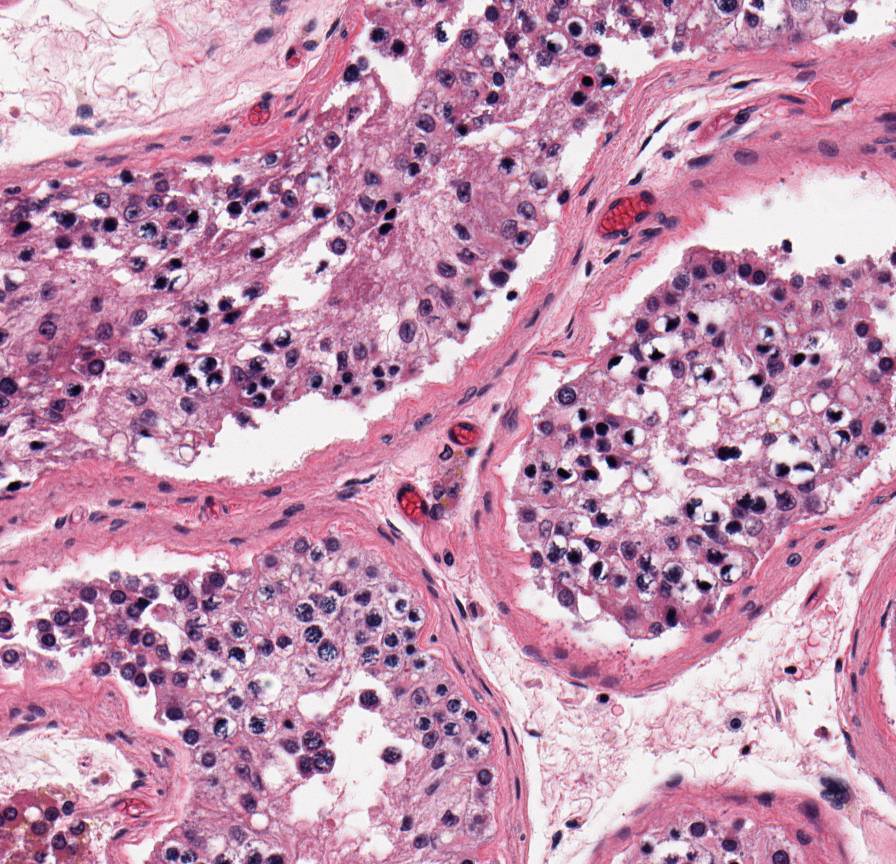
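Testis, H&E-stained section. Several large, rounded and elongated tubules fill the field, cut in cross and oblique section, separated by narrow interstitial strips. Flattened, spindle-shaped dark nuclei line tubule walls, parallel to their outline. Tubules packed with many cell layers; round, dark nuclei, some small and densely condensed. Cytoplasm pale, vacuolated; clear spaces most obvious in right tubule.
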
